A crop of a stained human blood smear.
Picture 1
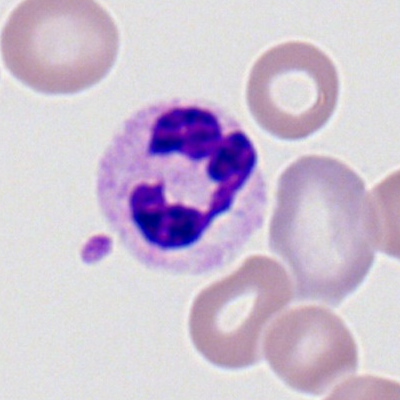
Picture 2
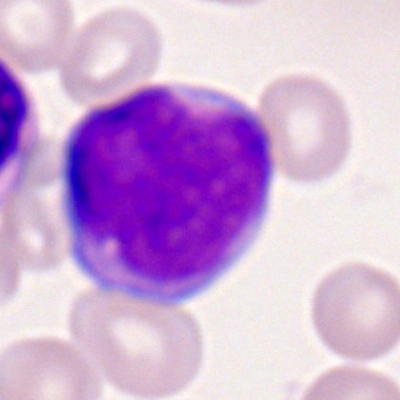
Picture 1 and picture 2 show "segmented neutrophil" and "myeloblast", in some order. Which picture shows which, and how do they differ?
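Picture 1 shows a segmented neutrophil, and picture 2 a myeloblast. Both cells have a smooth outline, round in picture 1 and roughly rounded in picture 2. In the segmented neutrophil the nuclear lobes curve around a pale central patch of cytoplasm, whereas in the myeloblast the nucleus fills most of the cell.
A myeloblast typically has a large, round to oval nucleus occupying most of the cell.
The chromatin of the segmented neutrophil is dark purple and coarsely clumped, and no nucleoli are visible in its nucleus. Its cytoplasm is abundant and pale pink-lilac, while the myeloblast has only a narrow rim of pale blue cytoplasm.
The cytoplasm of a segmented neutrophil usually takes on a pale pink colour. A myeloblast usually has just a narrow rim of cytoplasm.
Fine pale lilac granules are scattered through the cytoplasm of the segmented neutrophil; no granules are visible in the myeloblast.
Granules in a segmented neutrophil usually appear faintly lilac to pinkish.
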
